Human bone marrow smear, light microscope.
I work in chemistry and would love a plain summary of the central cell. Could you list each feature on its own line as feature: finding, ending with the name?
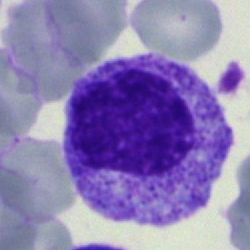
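Outline: roughly round, I think, with a slightly uneven, finely bumpy edge
Chromatin: deep purple, somewhat clumped rather than fine and even
Cytoplasm: moderate in amount, widest below the nucleus, pale lilac-blue background
Granules: many small purple ones, scattered through the cytoplasm
Name: myelocyte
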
